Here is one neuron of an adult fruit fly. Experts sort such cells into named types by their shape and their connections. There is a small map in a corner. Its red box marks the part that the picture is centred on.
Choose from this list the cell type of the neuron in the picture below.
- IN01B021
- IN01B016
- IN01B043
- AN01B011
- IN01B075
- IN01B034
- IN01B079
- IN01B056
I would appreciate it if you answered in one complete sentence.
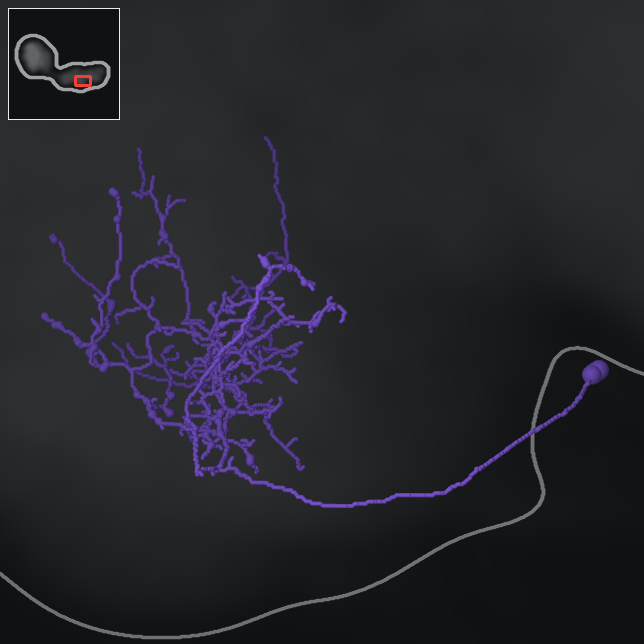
This neuron is classified under the cell type IN01B043.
